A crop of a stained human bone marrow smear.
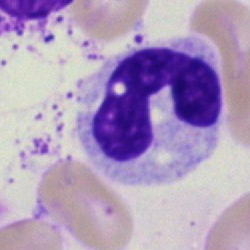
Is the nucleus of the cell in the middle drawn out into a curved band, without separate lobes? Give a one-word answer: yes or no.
Yes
